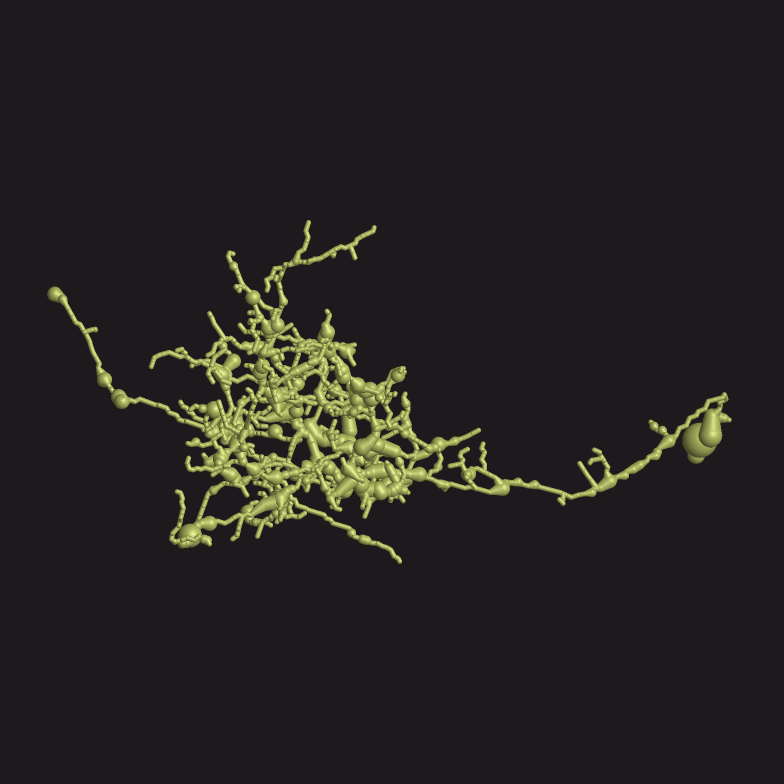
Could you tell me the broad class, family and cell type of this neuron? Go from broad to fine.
nerve-cord intrinsic neuron; hemilineage 20A.22A; IN20A.22A052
